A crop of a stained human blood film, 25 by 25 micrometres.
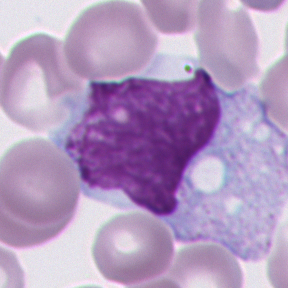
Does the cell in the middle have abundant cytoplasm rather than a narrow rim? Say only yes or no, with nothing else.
Yes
